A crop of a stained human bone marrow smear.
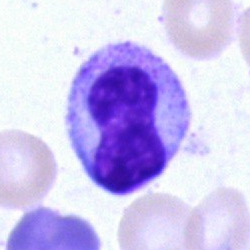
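metamyelocyte, stained human bone marrow smear. Nucleus pinched in at the middle into an hourglass; deepest notch on the left. Cytoplasm pale lilac, sprinkled with many fine purple granules.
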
